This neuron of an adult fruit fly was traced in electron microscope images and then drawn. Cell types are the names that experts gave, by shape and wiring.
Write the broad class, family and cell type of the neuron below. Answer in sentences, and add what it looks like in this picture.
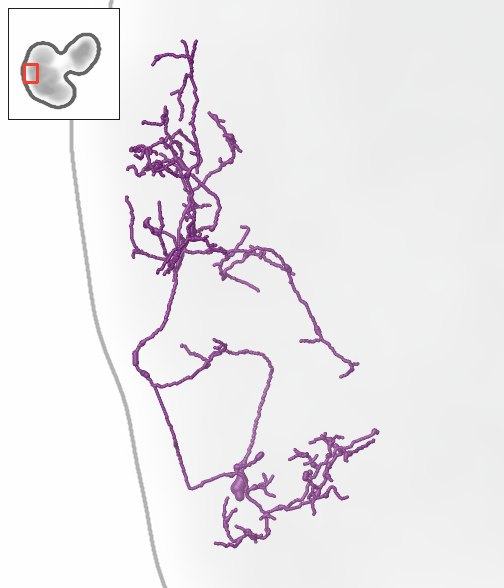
It is a central-brain intrinsic neuron. Its family is hemilineage SLPpm3. Its cell type is SLP433. The cell body can be seen at the bottom of the picture. The picture shows dozens of branch ends.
